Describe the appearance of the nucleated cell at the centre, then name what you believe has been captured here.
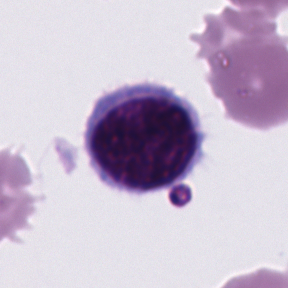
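Start with the outline, which is round to slightly oval. Now look at the chromatin: dark purple and coarsely clumped. The nucleus takes up about 70% of the cell's area. That leaves the cytoplasm as a narrow rim, and you can see it is widest at the upper left. Along the surface, fine short hair-like projections fringe the cell. This is a hairy cell.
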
